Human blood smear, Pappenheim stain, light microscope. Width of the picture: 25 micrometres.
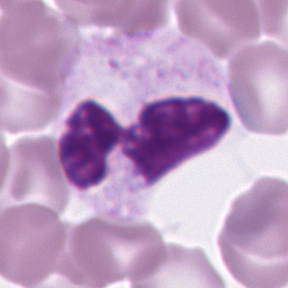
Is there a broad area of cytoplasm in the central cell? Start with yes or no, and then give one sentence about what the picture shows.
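Yes. The cytoplasm is abundant and pale.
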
